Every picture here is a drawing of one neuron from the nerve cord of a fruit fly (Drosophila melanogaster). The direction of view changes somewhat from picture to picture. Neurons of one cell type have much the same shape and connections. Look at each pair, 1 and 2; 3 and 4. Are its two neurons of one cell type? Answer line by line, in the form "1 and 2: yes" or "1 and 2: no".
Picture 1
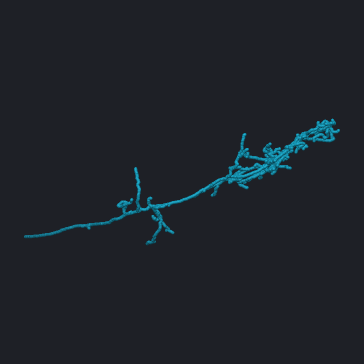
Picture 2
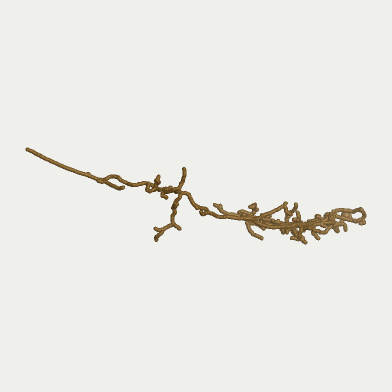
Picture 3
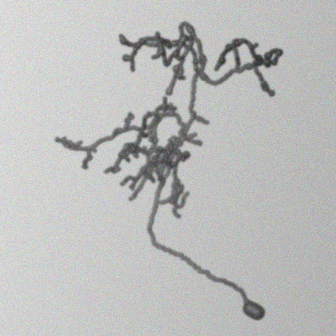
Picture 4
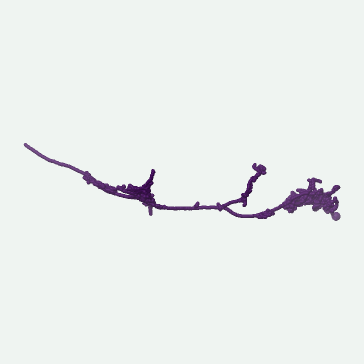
1 and 2: yes
3 and 4: no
